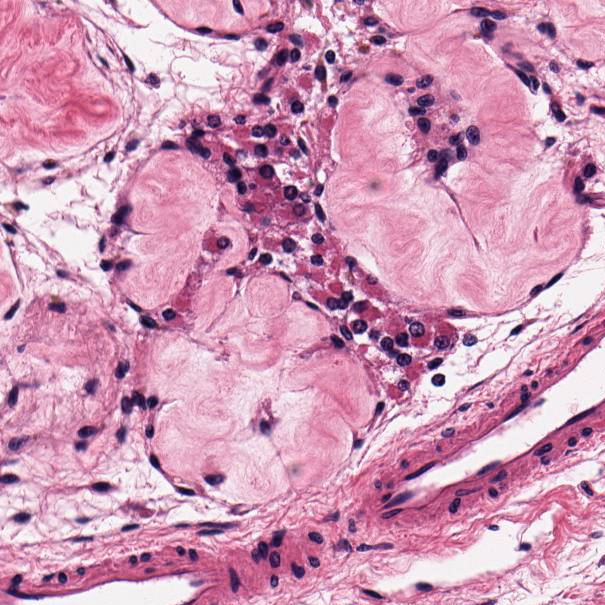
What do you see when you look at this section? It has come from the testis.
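Upper and central field: several rounded bundles of wavy, pale pink fibrillary tissue. Sparse, scattered elongated nuclei within them. Centre, between bundles: a cluster of cells with bright red granular cytoplasm, consistent with eosinophils. Many small cells with round, dark nuclei and scant cytoplasm mixed in.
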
